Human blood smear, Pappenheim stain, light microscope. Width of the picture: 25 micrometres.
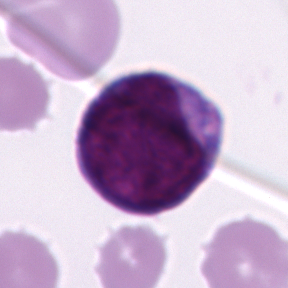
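Myeloblast: a round cell with a smooth outline, about 13 micrometres across. Its nucleus is roughly round, has no deep indentation and fills about 80% of the cell's area. What's left of the cytoplasm is just a narrow crescent on the right side, and you won't see any vacuoles in it.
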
